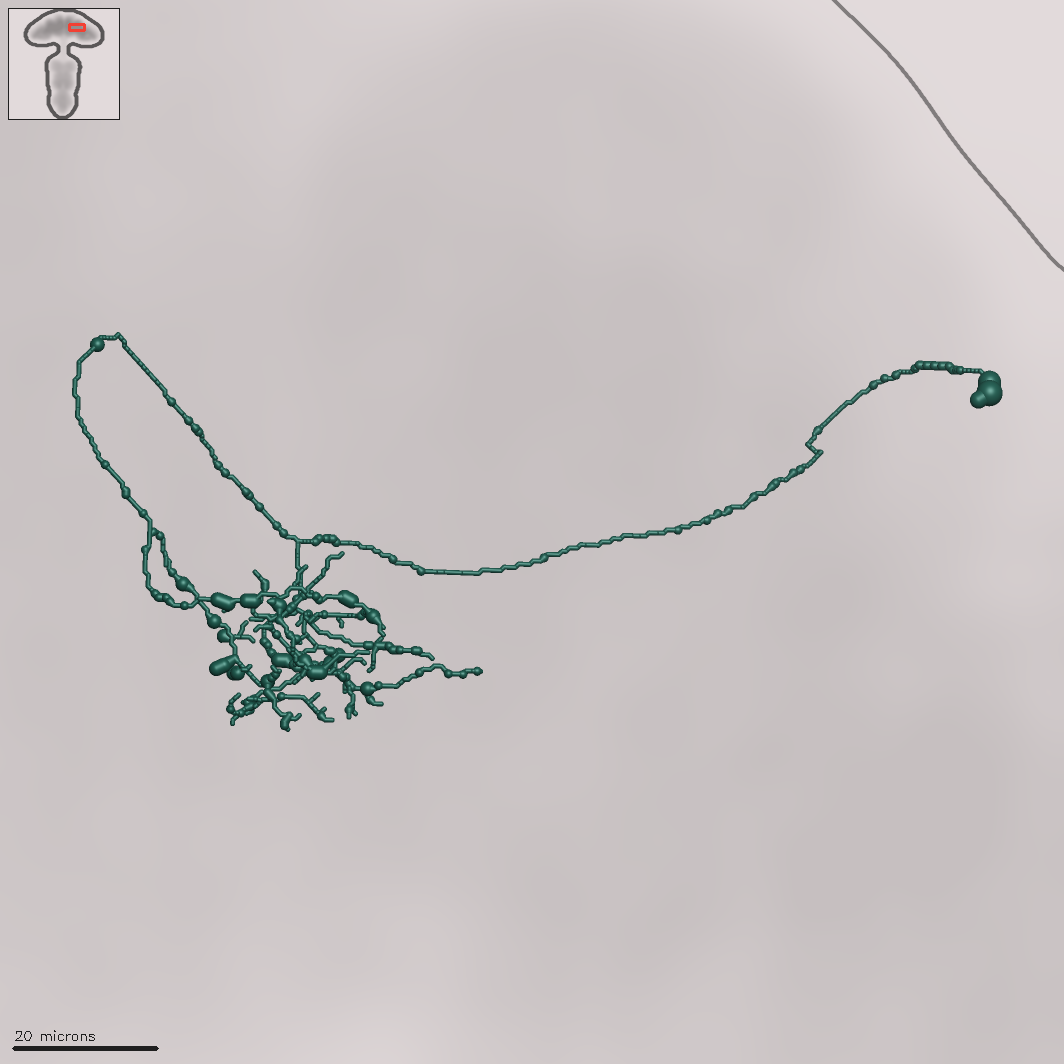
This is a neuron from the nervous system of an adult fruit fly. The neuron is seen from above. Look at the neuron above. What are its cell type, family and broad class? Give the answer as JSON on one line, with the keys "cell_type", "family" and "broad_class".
{"cell_type": "CB1391", "family": "hemilineage SIPa1_ventral", "broad_class": "central-brain intrinsic neuron"}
